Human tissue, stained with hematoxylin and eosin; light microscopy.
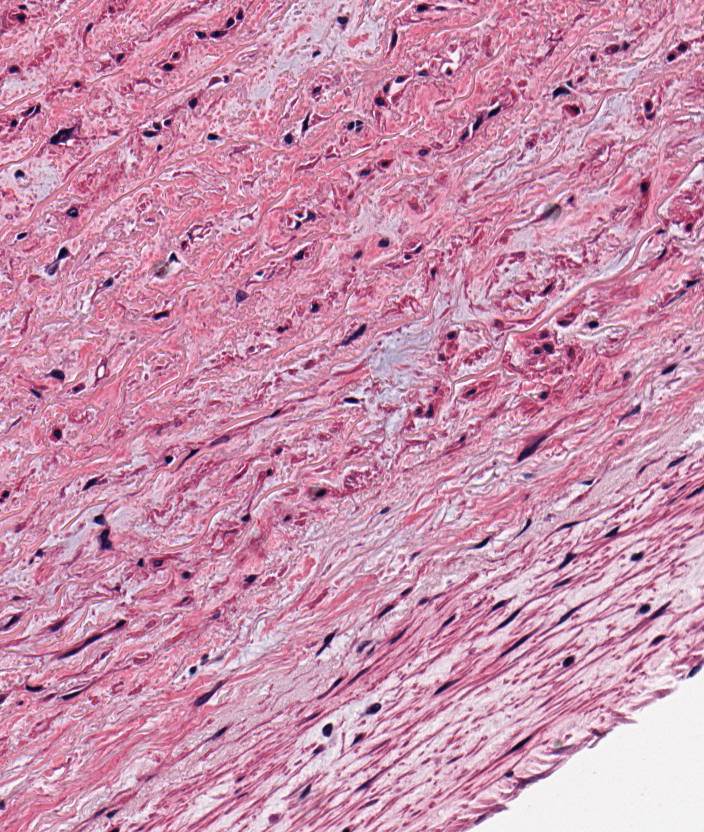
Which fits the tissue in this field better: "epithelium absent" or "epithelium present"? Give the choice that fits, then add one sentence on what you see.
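Epithelium absent. No epithelium is present anywhere in the field.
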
